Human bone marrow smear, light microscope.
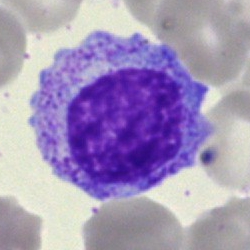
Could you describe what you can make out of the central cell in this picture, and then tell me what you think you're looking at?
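Look first at where the nucleus sits: toward the lower right, leaving a wider band of cytoplasm on the upper left. Its chromatin is dark purple and clumped, with scattered paler patches. The cytoplasm forms a moderate rim with a bluish tint, and many fine purple granules are scattered throughout it. This cell is a myelocyte.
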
